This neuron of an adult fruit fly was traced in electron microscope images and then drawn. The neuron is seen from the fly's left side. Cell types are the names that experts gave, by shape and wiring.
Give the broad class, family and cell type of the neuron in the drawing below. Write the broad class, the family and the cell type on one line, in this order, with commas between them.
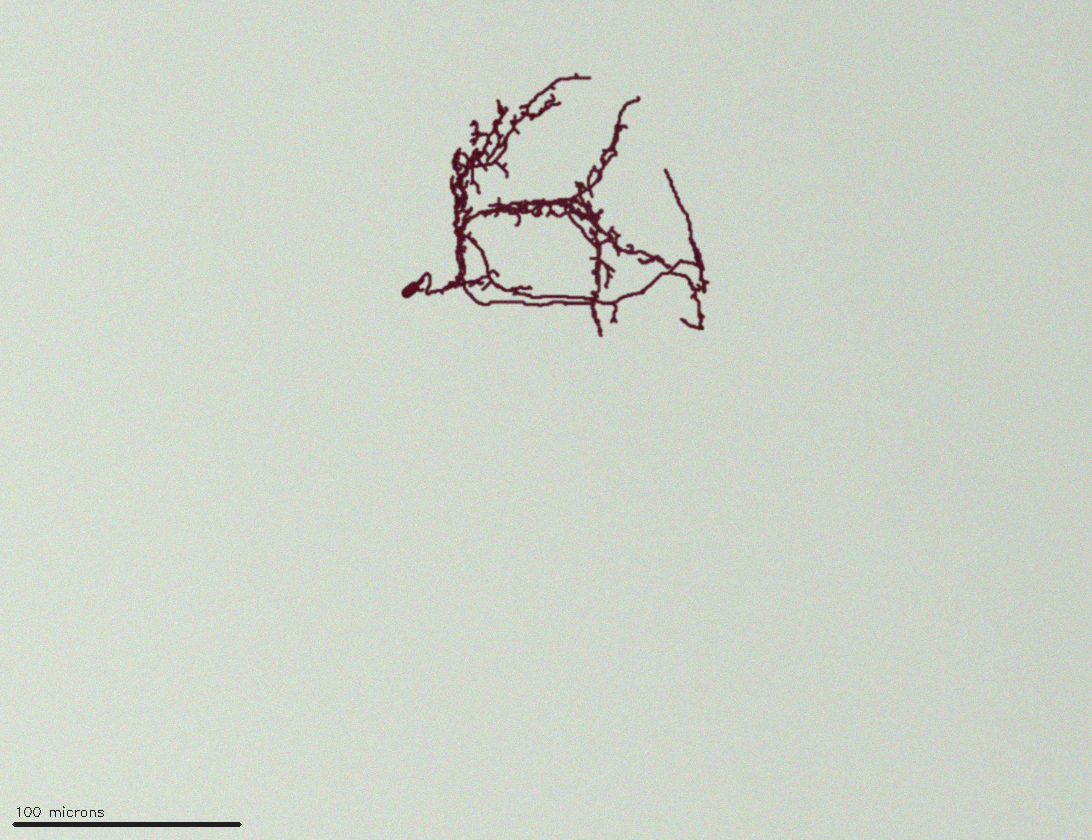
central-brain intrinsic neuron, hemilineage SLPa&l1_anterior, CL086_d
